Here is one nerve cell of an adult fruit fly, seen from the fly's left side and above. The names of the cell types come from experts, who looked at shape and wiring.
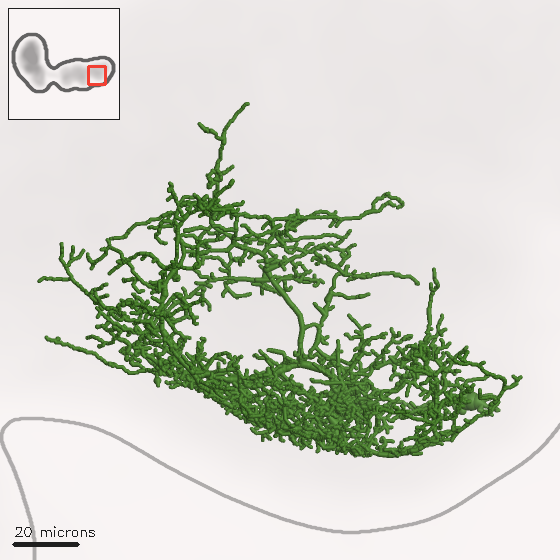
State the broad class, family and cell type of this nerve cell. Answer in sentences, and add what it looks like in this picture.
Its broad class is nerve-cord intrinsic neuron. Its family is hemilineage 13B. It is of cell type IN13B005. By the scale bar it is about 150 microns wide in this view. More than a hundred branch ends can be seen.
